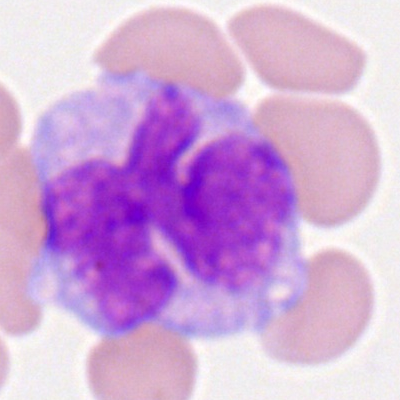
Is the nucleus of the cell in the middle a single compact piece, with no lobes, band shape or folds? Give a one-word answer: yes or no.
No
